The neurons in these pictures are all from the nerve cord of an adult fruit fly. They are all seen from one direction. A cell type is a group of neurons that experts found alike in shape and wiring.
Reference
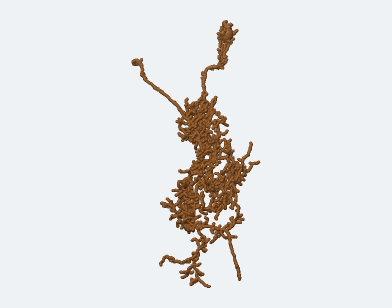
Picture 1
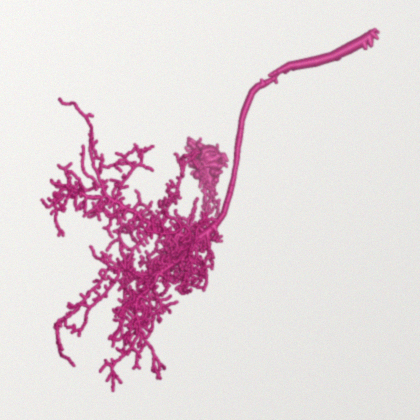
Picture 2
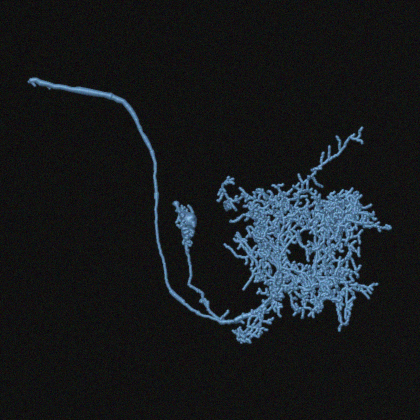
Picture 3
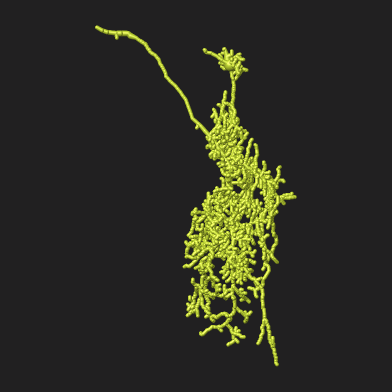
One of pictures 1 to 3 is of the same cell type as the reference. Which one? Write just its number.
3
